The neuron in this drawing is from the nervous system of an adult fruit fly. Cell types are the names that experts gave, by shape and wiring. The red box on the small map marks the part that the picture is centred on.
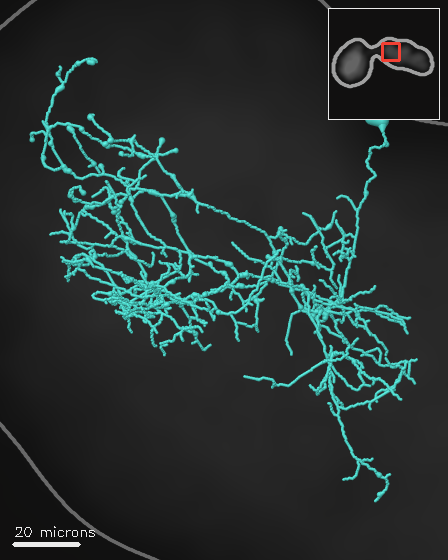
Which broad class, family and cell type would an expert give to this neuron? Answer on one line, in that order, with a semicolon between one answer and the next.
nerve-cord intrinsic neuron; hemilineage 12A; IN12A041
